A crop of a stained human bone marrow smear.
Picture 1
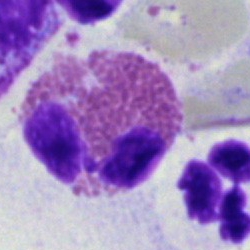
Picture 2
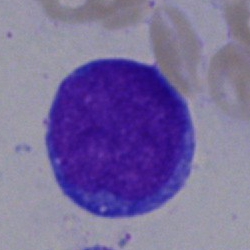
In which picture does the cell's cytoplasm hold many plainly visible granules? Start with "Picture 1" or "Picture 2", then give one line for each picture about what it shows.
Picture 1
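What picture 1 shows: The granules fill the whole upper part of the cell above the lobes.
What picture 2 shows: No granules are seen in the cytoplasm.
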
